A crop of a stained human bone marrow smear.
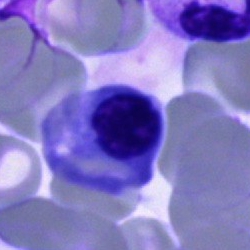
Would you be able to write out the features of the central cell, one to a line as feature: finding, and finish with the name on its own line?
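Nucleus: off-centre, toward upper right of cell
Chromatin: dark purple, coarsely clumped
Cytoplasm: deep blue
Pale zone: in cytoplasm, left of nucleus
Cell: erythroblast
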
